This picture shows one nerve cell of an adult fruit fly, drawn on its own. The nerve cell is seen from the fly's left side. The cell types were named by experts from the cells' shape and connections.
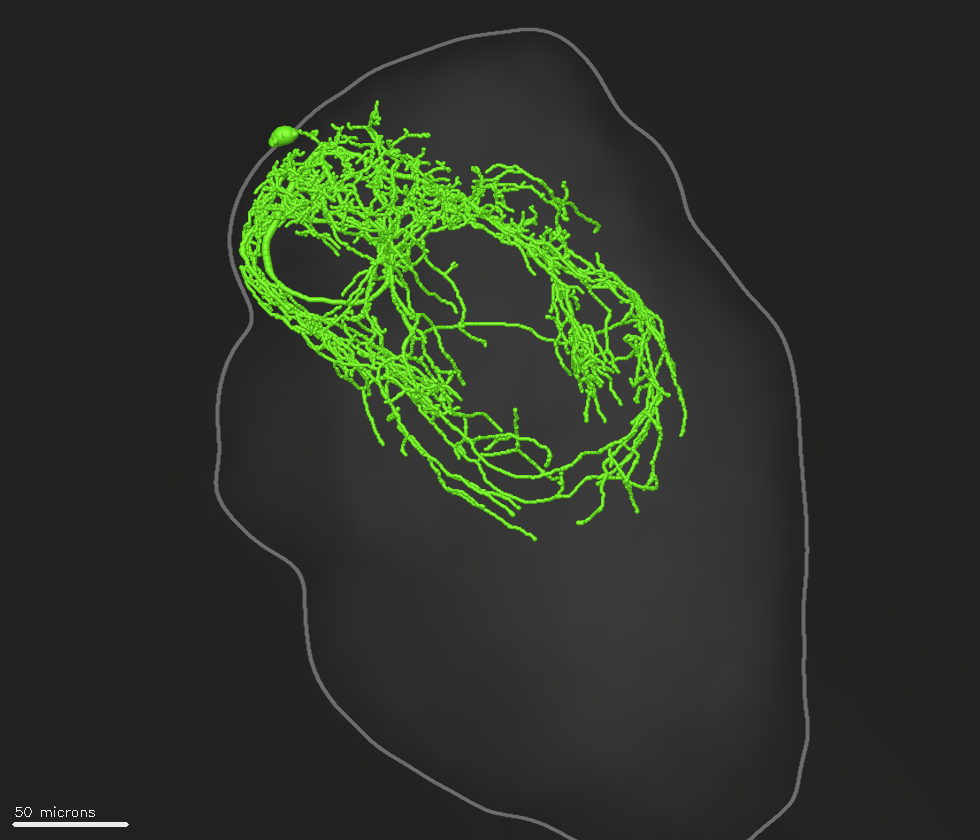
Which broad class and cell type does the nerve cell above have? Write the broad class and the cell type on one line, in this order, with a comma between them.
central-brain intrinsic neuron, SMP048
